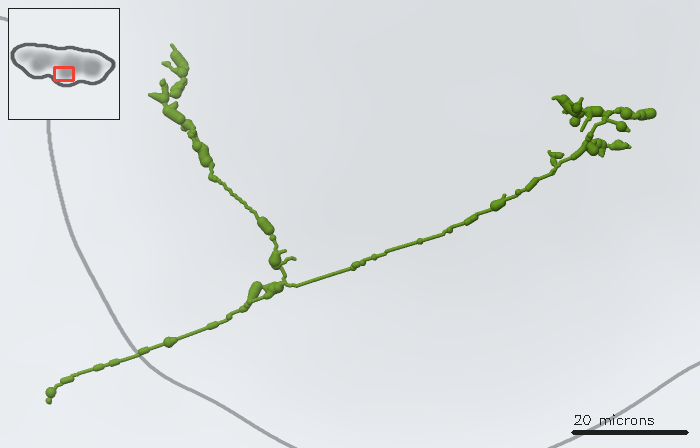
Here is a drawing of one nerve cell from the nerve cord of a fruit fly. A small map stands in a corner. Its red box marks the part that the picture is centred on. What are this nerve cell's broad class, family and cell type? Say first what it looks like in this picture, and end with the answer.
No cell body is drawn. By the scale bar it is about 110 microns wide in this view. Its broad class is sensory neuron entering the nerve cord. The name of its family is class mechanosensory proprioceptive. Its cell type is SNpp41.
